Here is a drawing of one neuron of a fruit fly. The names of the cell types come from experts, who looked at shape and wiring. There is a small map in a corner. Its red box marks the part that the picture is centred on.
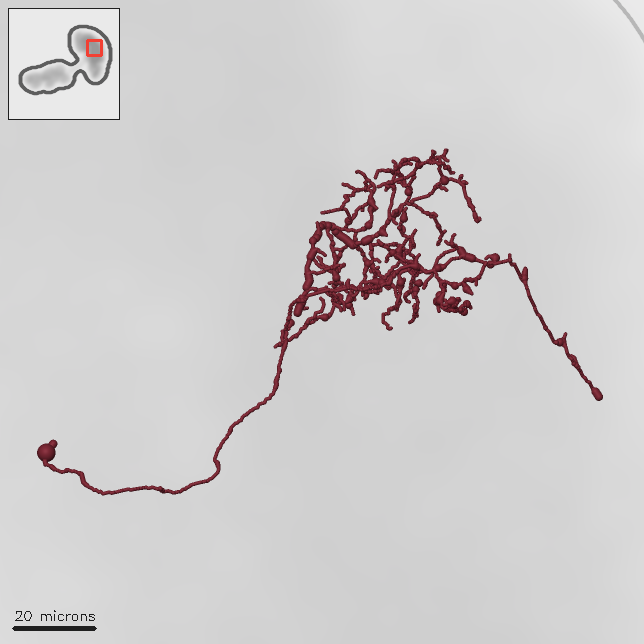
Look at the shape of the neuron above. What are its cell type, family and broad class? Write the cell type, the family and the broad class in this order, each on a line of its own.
SMP408_d
hemilineage DM4_dorsal
central-brain intrinsic neuron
